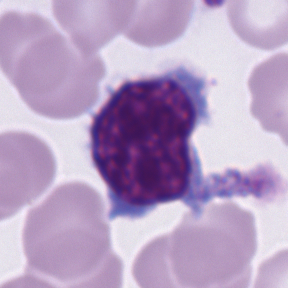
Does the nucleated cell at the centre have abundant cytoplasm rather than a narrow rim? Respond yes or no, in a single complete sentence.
No, in this cell the cytoplasm is scant.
